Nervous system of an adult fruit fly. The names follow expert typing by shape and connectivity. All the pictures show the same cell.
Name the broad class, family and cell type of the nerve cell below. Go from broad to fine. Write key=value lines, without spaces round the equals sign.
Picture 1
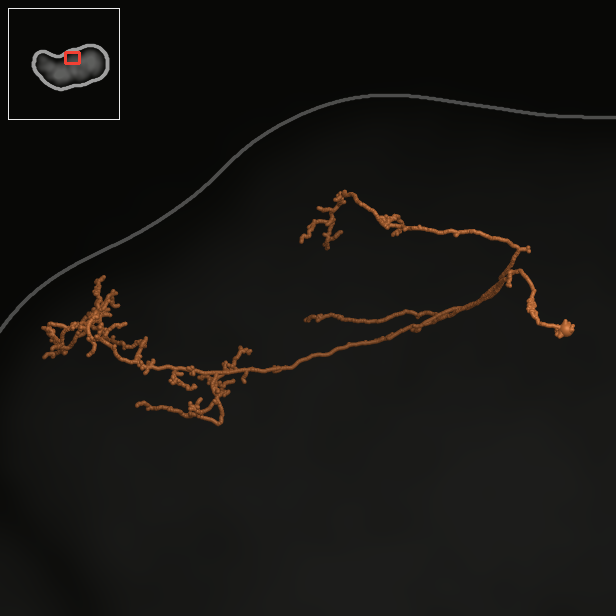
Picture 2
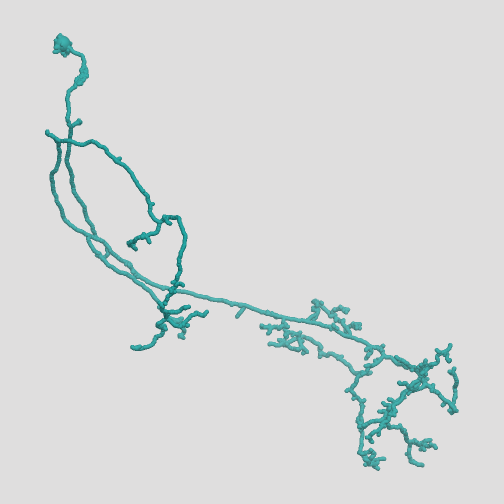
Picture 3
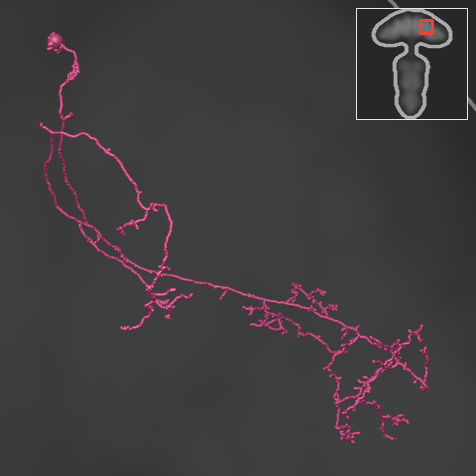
broad_class=central-brain intrinsic neuron
family=hemilineage LHd1
cell_type=CB1033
